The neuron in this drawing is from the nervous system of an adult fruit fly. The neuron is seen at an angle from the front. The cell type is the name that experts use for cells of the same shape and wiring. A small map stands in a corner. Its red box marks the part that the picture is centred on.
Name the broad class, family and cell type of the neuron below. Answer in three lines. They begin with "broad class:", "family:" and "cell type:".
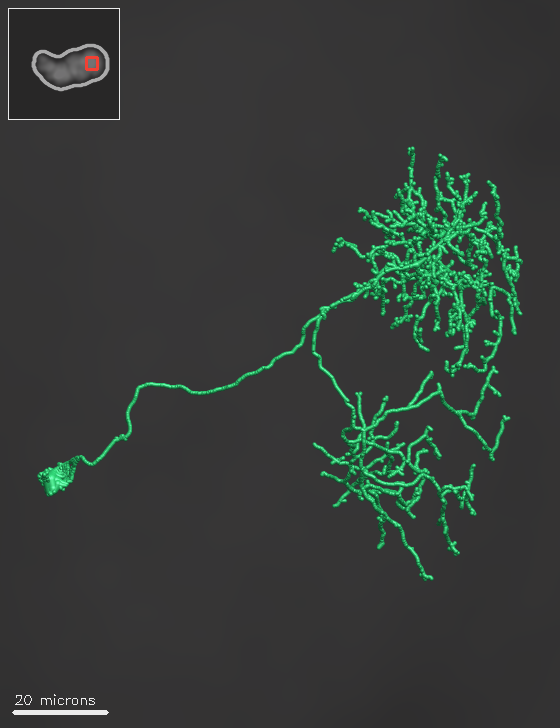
broad class: optic-lobe intrinsic neuron
family: Li
cell type: Li13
